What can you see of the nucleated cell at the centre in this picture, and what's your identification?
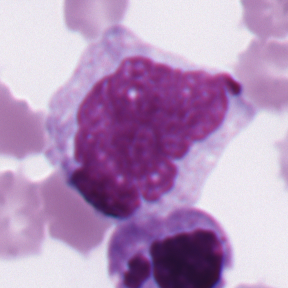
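The cell has an angular, irregular outline rather than a round one. Its nucleus is irregular and folded in outline, with several bulges, and a small dark knob projects from its upper right corner. The cytoplasm is pale lilac-grey. The cell is a monocyte.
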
